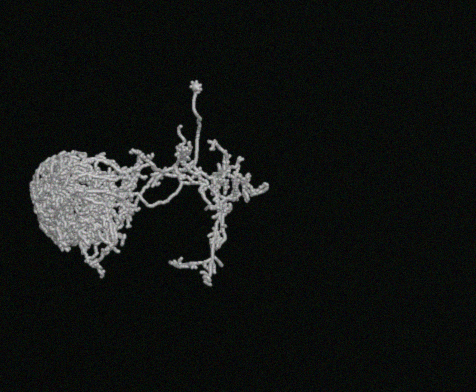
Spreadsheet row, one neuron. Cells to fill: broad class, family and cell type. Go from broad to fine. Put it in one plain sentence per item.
A central-brain intrinsic neuron of the PPM family, type PPM1203.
